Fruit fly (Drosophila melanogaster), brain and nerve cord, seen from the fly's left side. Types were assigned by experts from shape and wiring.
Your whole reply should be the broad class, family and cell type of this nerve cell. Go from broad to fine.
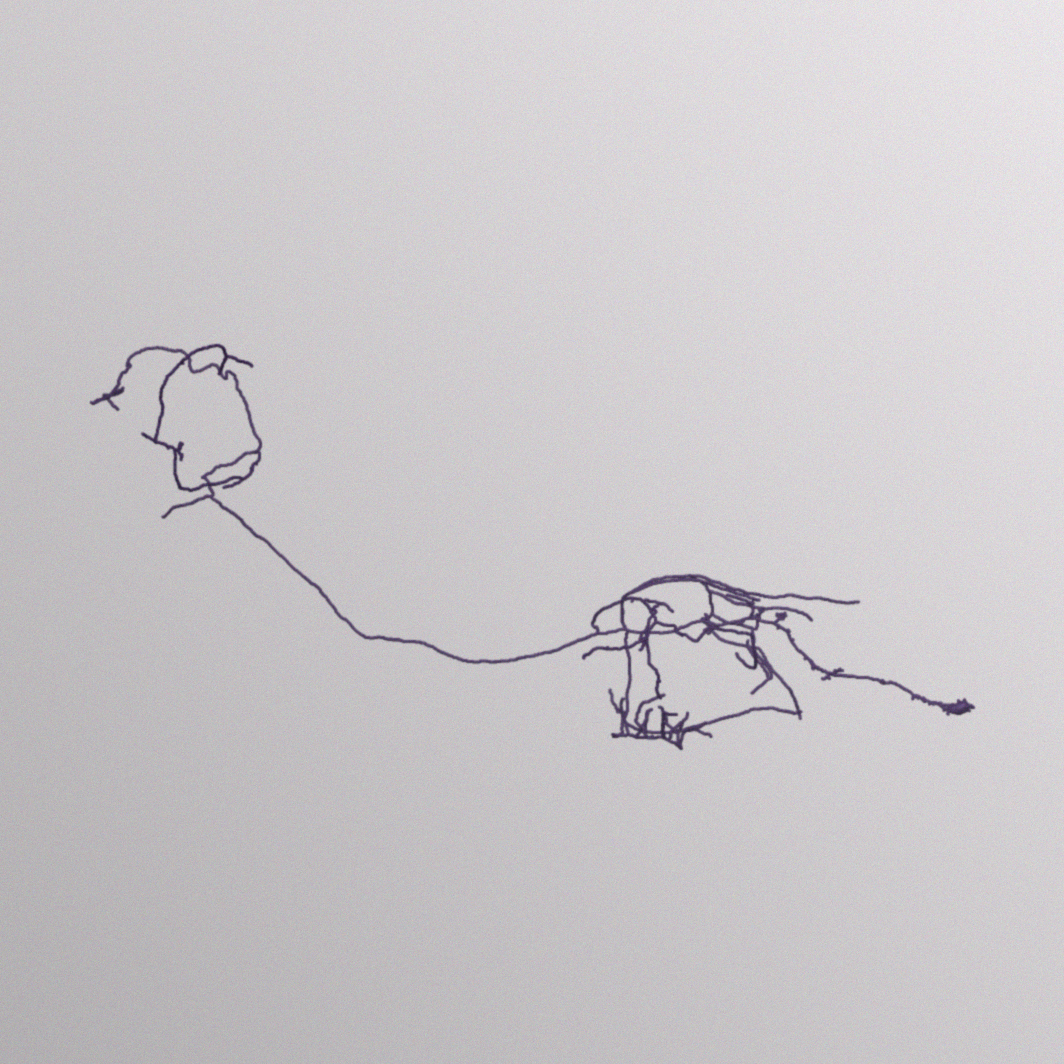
ascending efferent neuron; hemilineage 27X; EA27X006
